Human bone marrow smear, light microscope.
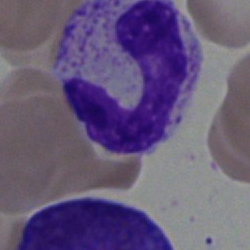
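Band neutrophil: a rounded cell with a smooth edge. The nucleus is a curved band bent into a C or horseshoe shape, its hollow opening toward the upper left of the cell. The chromatin is dark purple and dense.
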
